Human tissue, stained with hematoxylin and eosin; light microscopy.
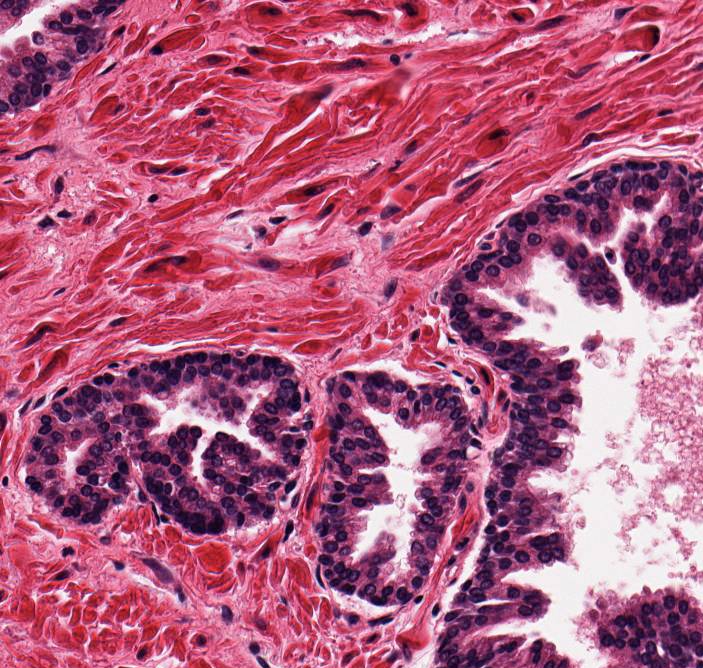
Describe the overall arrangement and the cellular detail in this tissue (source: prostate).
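Glands: lower half and right side. Stroma: upper left. Lower left: two rounded glands side by side, next to a larger gland along right side. Large gland lumen at right edge contains pale pink granular material. No fat cells anywhere in field.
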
